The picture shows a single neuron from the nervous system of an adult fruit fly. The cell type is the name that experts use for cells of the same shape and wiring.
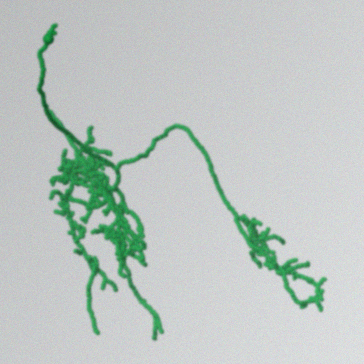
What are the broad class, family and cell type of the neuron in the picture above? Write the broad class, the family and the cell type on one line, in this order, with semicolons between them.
nerve-cord intrinsic neuron; hemilineage 07B; IN07B039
